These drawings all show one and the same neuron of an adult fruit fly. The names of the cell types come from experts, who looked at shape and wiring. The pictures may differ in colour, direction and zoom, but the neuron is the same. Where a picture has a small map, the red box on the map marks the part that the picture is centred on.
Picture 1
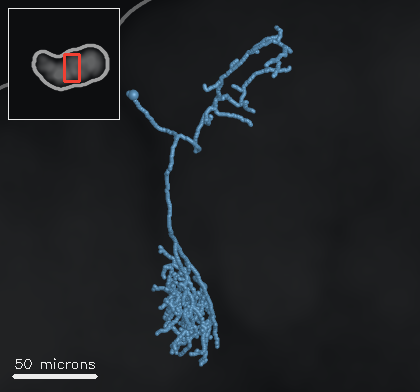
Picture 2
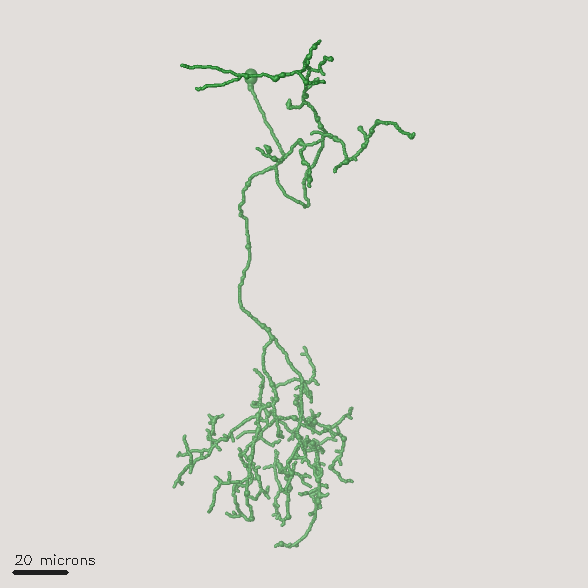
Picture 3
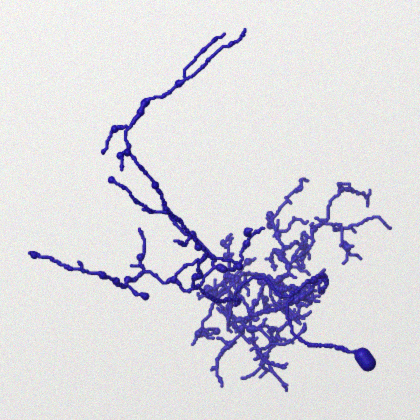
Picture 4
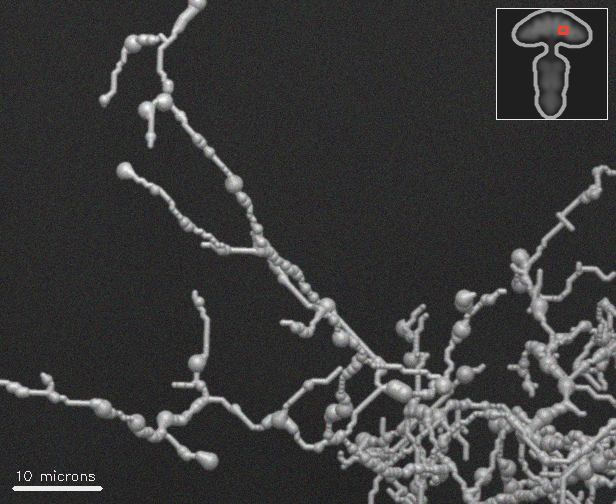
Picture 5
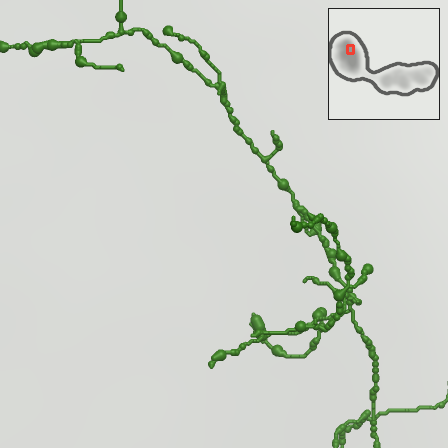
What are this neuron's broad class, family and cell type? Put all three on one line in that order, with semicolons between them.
visual projection neuron; hemilineage VPNp&v1_posterior; LoVP75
